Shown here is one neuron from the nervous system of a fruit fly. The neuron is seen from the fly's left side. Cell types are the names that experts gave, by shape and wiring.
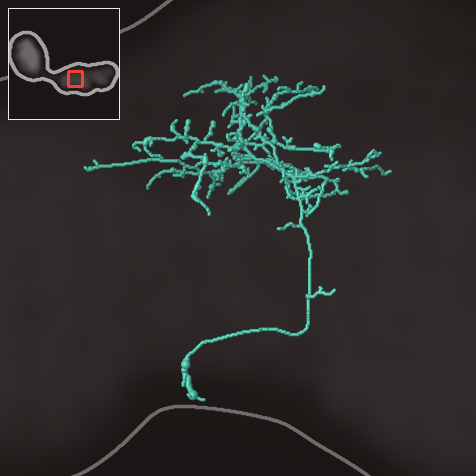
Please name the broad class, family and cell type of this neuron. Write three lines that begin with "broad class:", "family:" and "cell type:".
broad class: nerve-cord intrinsic neuron
family: hemilineage 16B
cell type: IN16B062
